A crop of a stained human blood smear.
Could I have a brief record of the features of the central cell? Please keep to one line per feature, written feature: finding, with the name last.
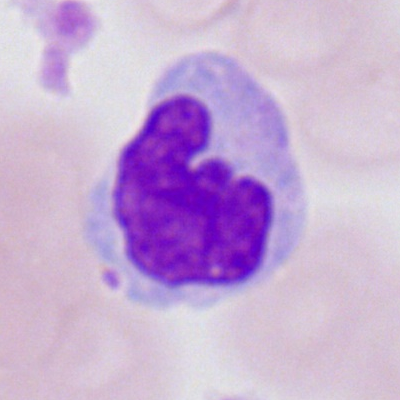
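Nucleus: deep notch opening toward the upper right
Nuclear edge: bumpy and folded on the right-hand side
Chromatin: dark purple, mottled with paler patches
Cytoplasm: pale grey-blue
Cell: monocyte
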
